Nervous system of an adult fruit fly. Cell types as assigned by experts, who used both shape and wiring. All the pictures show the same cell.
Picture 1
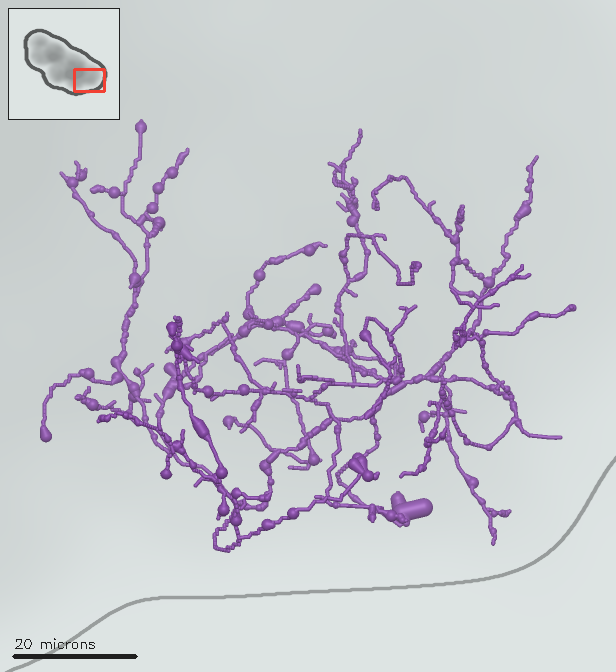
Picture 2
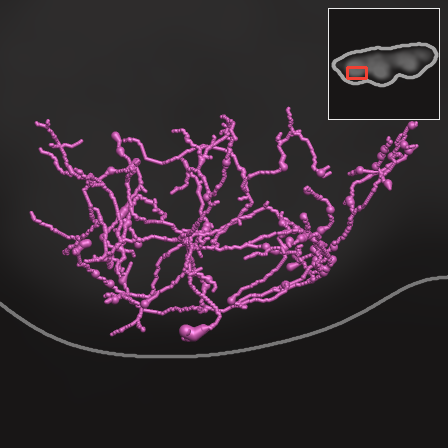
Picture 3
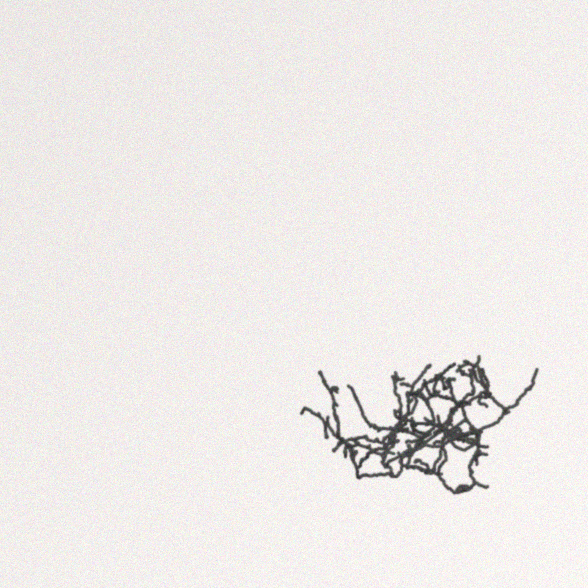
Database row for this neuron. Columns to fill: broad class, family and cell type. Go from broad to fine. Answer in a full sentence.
A nerve-cord intrinsic neuron of hemilineage 01B, type IN01B064.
